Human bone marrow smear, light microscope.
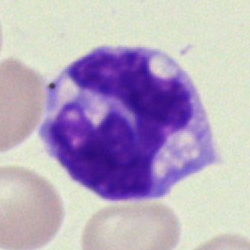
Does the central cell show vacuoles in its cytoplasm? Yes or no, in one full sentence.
Yes, its cytoplasm contains at least one clear vacuole.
